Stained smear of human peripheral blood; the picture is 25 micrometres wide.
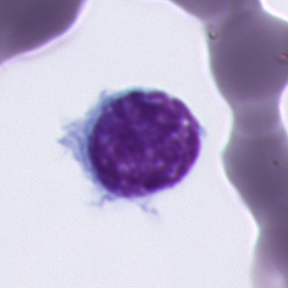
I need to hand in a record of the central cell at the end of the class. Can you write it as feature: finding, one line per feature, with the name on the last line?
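Projections: fine and hair-like, off the left and lower edges
Chromatin: dark purple and clumped, with small paler spots scattered about
Nucleolus: no distinct one visible
Granules: none in the cytoplasm
Cell: hairy cell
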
